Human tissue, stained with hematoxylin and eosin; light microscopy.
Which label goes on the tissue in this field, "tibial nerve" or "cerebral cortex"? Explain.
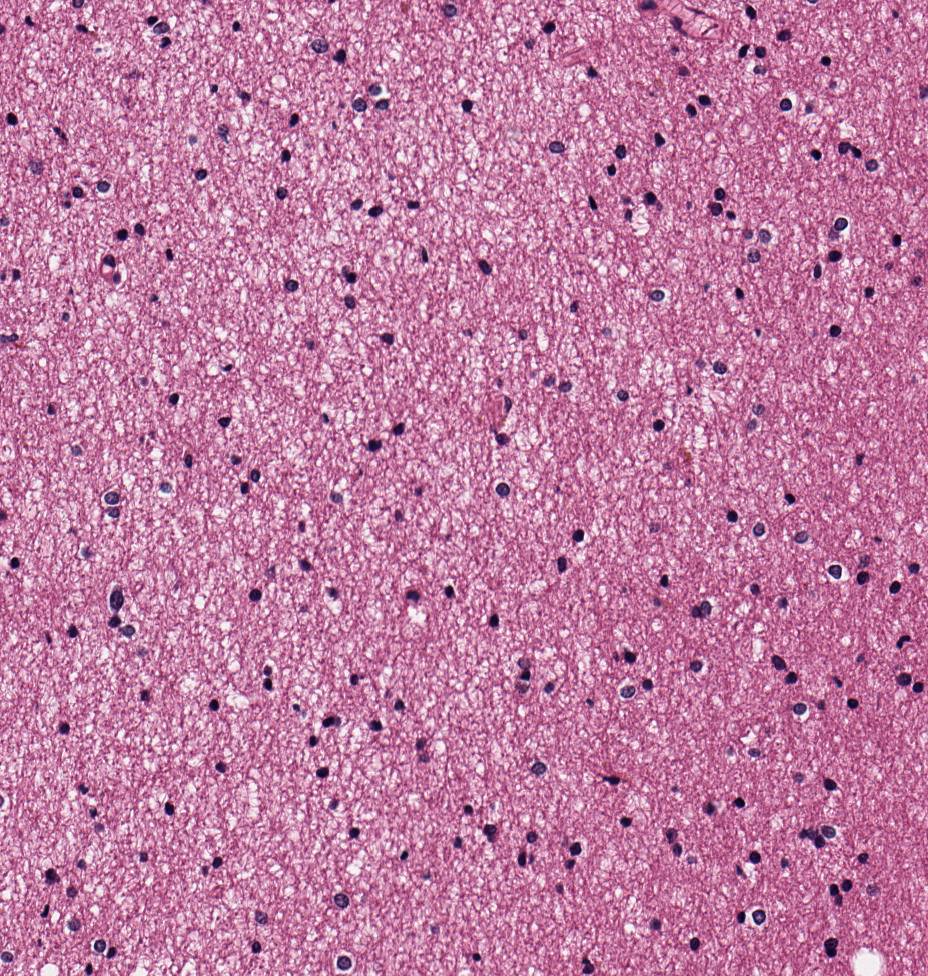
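Cerebral cortex, not tibial nerve.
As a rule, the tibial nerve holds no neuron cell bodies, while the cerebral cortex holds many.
Field: one uniform sheet of fine pink fibrillary matrix, nuclei scattered evenly through it, no layers or lobules. Most nuclei small, round and densely dark-staining. Many of these sit within a clear perinuclear halo. A minority, scattered among them, larger, paler and oval.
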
